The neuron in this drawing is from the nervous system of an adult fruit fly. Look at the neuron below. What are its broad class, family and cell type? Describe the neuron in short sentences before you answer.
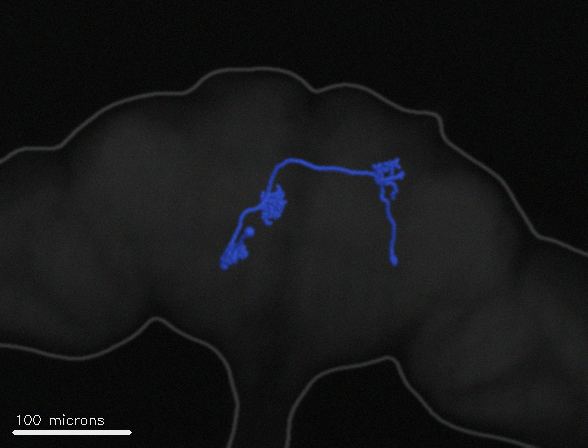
It lies in the brain. The cell body can be seen in the middle of the picture. By the scale bar it is about 160 microns wide in this view. It is a central-brain intrinsic neuron. Its family is called class CX. The cell type is PFL1.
